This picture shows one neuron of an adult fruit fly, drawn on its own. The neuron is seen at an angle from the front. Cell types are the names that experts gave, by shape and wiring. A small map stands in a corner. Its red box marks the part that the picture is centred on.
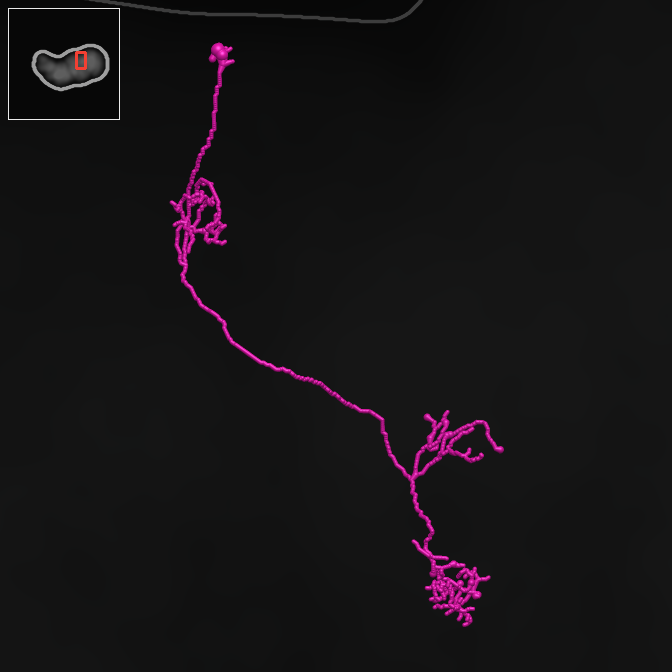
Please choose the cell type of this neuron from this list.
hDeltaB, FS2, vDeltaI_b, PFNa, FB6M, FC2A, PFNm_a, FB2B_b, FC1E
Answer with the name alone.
PFNa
